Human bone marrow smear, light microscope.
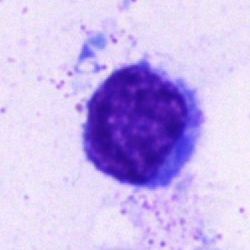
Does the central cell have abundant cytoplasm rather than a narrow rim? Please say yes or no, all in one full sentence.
No, what surrounds the nucleus is just a narrow rim of cytoplasm.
